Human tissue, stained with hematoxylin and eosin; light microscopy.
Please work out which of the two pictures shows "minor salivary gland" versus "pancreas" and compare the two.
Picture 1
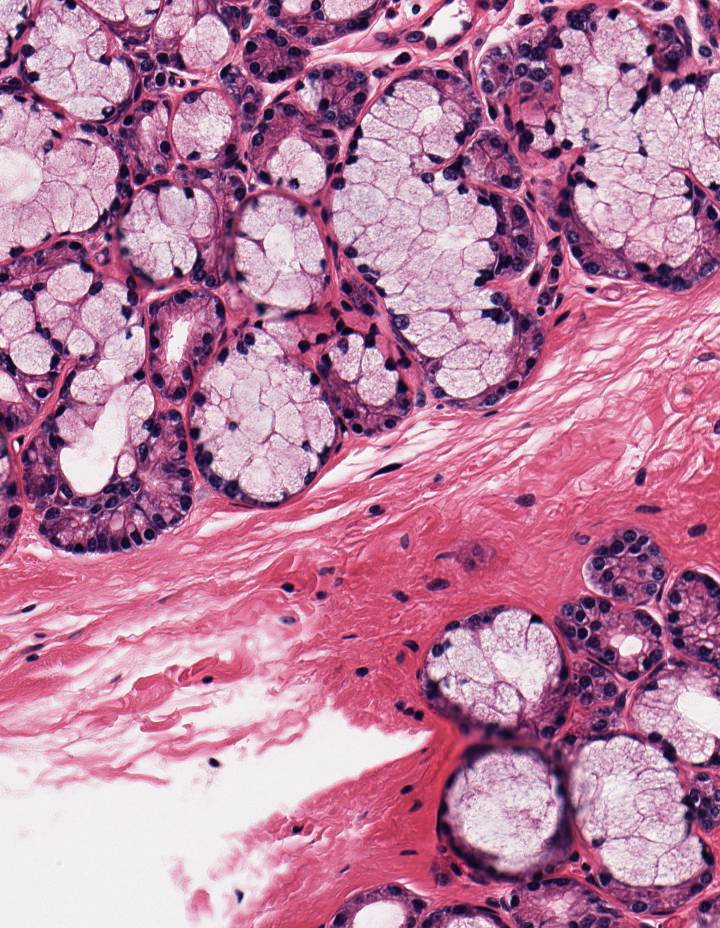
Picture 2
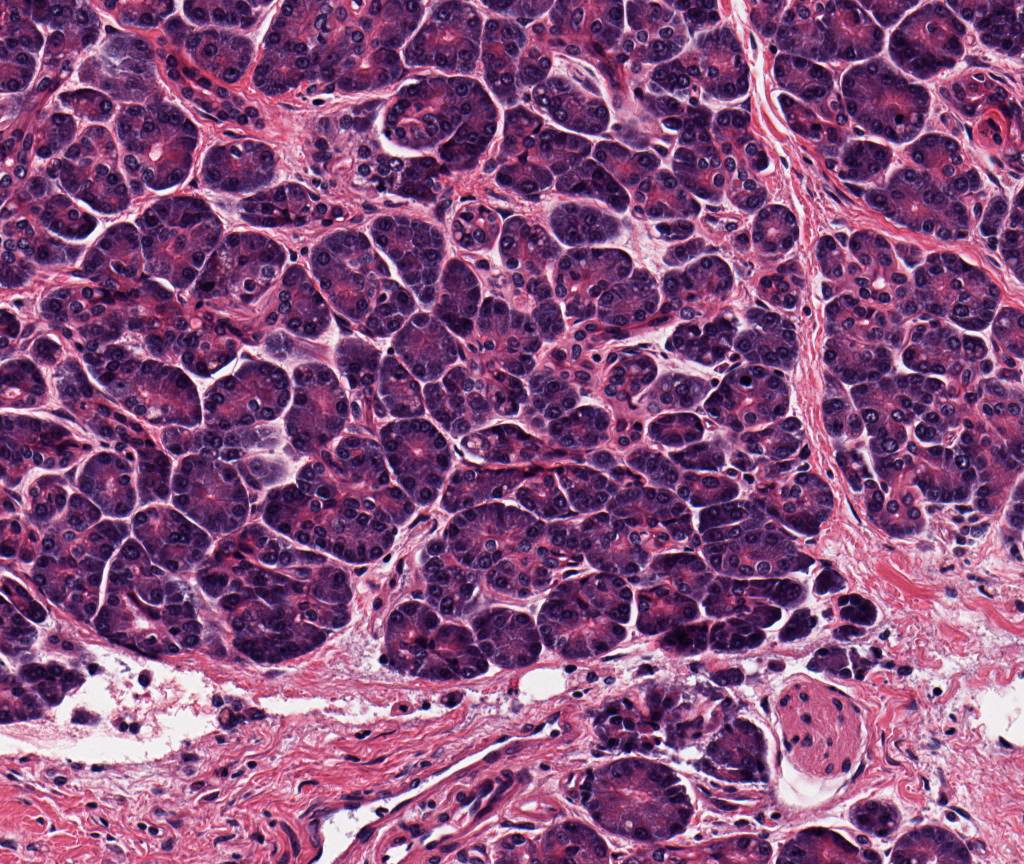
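Picture 1 shows minor salivary gland; picture 2 shows pancreas. In picture 1, glandular tissue is split by a band of dense pink collagen with few elongated nuclei. Most units are rounded acini of cells with pale, foamy, finely vacuolated cytoplasm and dark, flattened nuclei pressed against the cell base at the acinar rim. In picture 2, closely packed acini with tiny, barely visible lumina form lobules separated by pink fibrous septa. Their cells have round basal nuclei, dark purple bases and pink granular apices.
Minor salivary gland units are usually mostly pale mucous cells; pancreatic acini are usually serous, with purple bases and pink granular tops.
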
